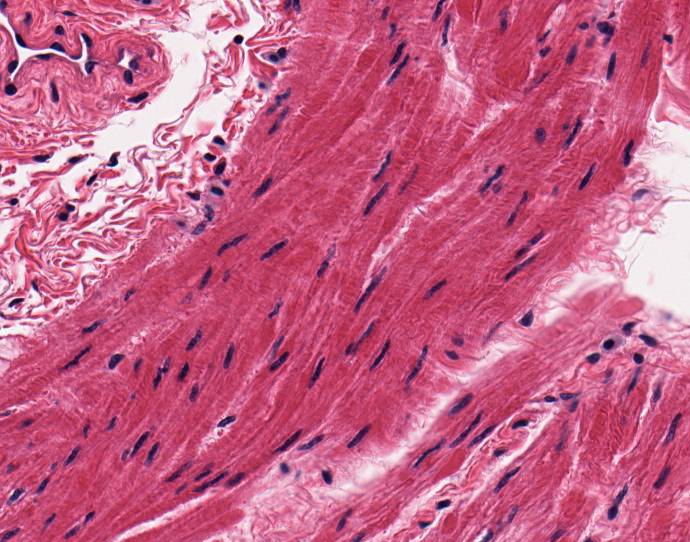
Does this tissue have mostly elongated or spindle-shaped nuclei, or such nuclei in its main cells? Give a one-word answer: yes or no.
Yes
